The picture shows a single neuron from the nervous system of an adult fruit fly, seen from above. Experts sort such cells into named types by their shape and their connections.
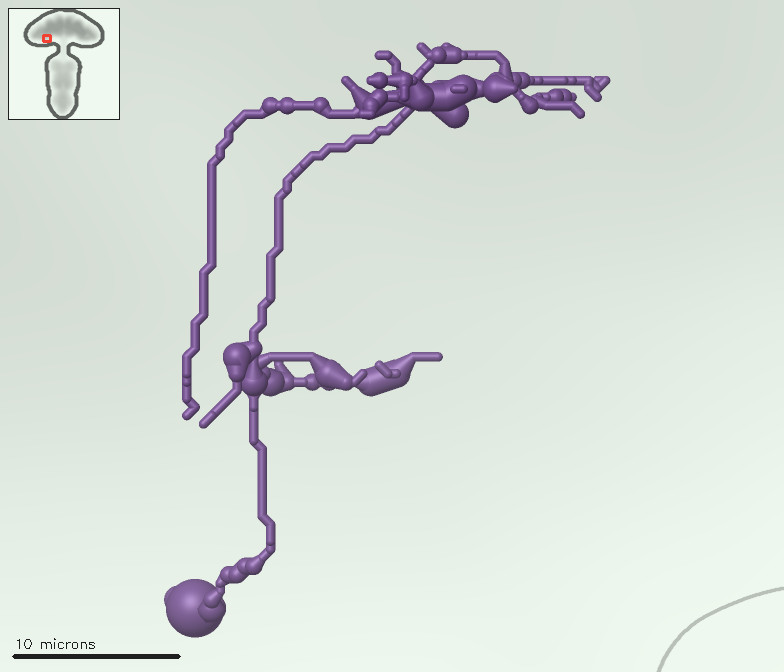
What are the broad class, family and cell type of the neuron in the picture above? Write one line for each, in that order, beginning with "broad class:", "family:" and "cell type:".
broad class: optic-lobe intrinsic neuron
family: T
cell type: T5c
